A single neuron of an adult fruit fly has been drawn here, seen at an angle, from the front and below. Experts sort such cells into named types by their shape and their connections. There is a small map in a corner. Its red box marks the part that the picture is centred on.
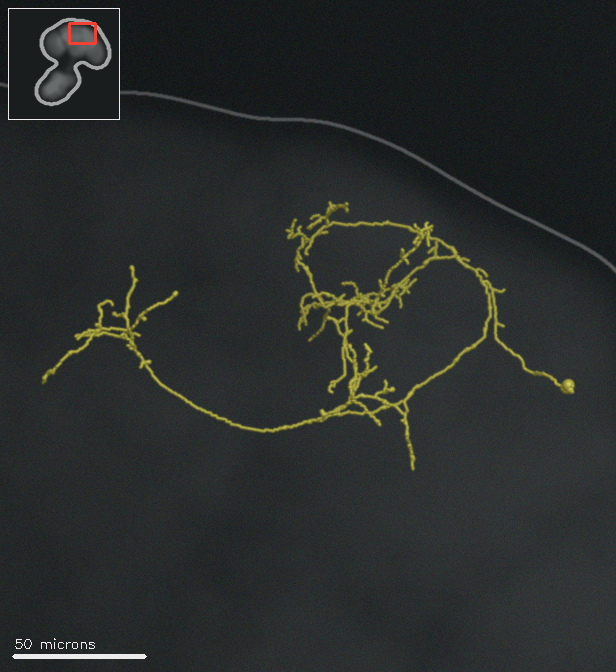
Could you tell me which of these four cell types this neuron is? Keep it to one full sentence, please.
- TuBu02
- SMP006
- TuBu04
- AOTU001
This neuron is included in the cell type SMP006.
